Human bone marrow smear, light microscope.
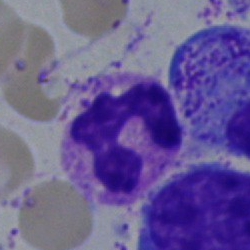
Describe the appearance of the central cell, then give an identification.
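Cell roughly round in outline. Chromatin: dark, coarsely clumped. Cytoplasm: pale pinkish-lilac, fine purplish granules scattered through. Segmented neutrophil.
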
